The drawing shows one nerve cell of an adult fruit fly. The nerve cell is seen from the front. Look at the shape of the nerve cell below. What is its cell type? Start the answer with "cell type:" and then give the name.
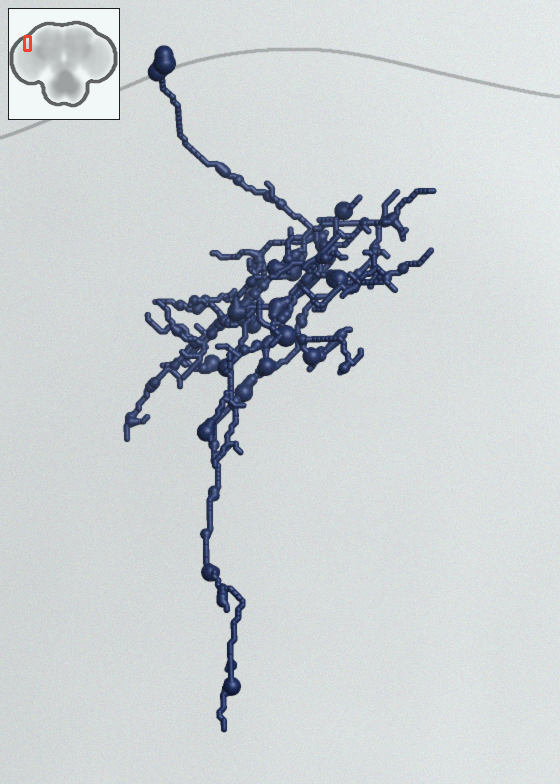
cell type: Cm6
